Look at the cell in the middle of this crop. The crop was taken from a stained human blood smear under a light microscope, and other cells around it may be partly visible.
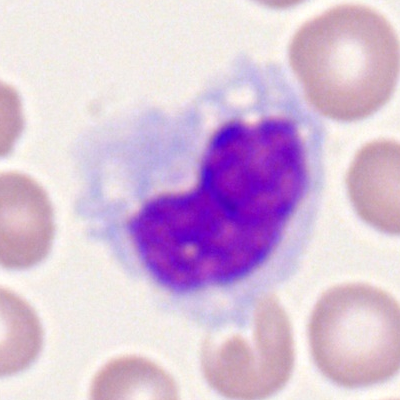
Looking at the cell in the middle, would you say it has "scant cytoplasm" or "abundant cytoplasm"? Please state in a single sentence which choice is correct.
It is abundant cytoplasm that surrounds the nucleus of this cell.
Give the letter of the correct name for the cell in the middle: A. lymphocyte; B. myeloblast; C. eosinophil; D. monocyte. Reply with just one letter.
D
